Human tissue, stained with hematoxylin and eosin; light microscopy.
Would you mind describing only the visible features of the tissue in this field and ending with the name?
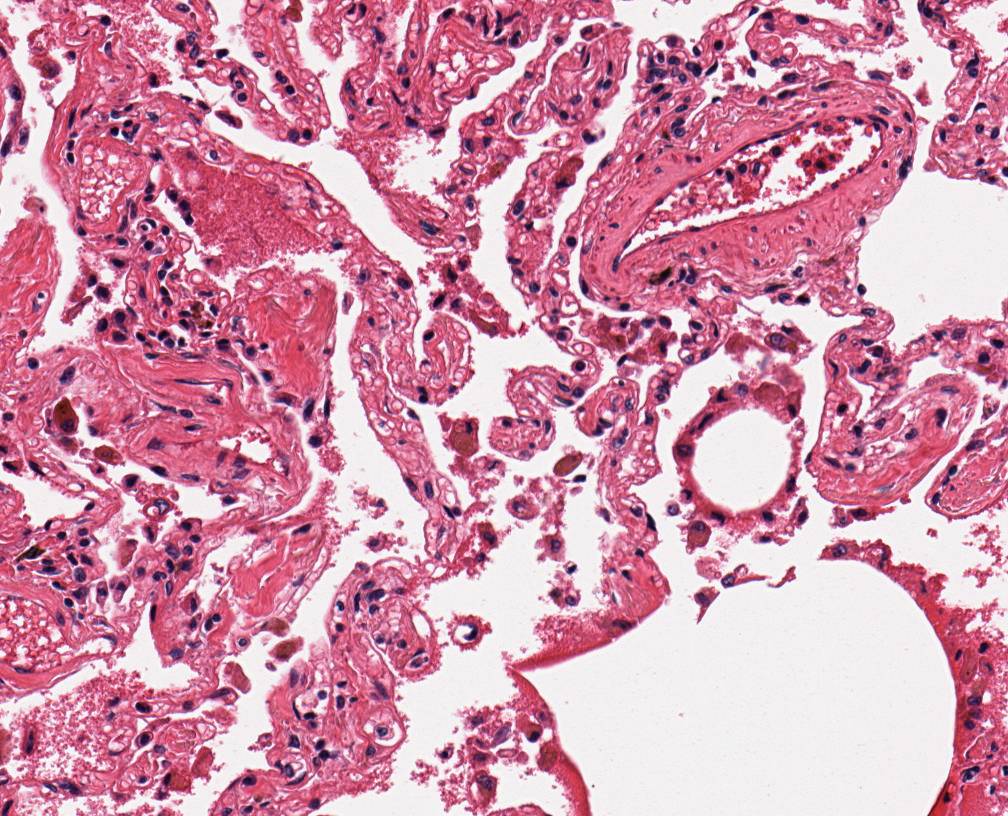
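Dense pink collagen bands widen many septa, most markedly in the left half. Plump cuboidal cells with round dark nuclei line many septal surfaces. In the upper right, a vessel with a thick pink wall holds red blood cells in its lumen. Pale pink granular material partly fills some air spaces at the upper and lower left. This is lung.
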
